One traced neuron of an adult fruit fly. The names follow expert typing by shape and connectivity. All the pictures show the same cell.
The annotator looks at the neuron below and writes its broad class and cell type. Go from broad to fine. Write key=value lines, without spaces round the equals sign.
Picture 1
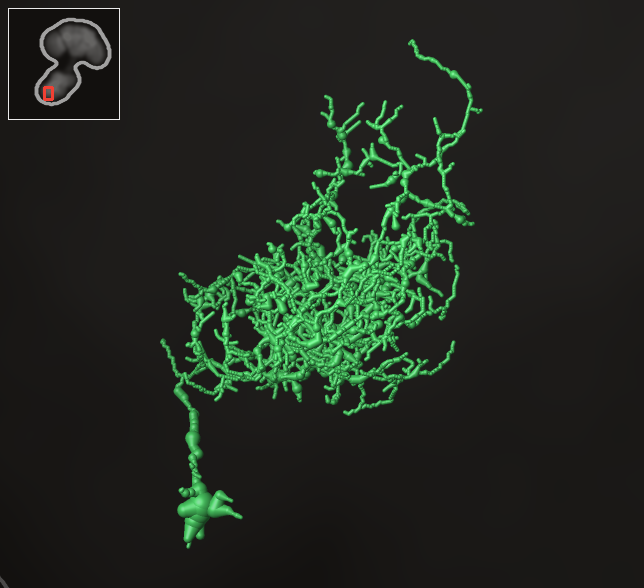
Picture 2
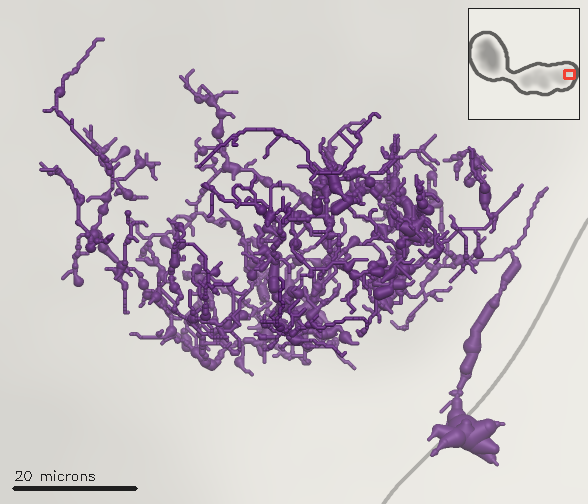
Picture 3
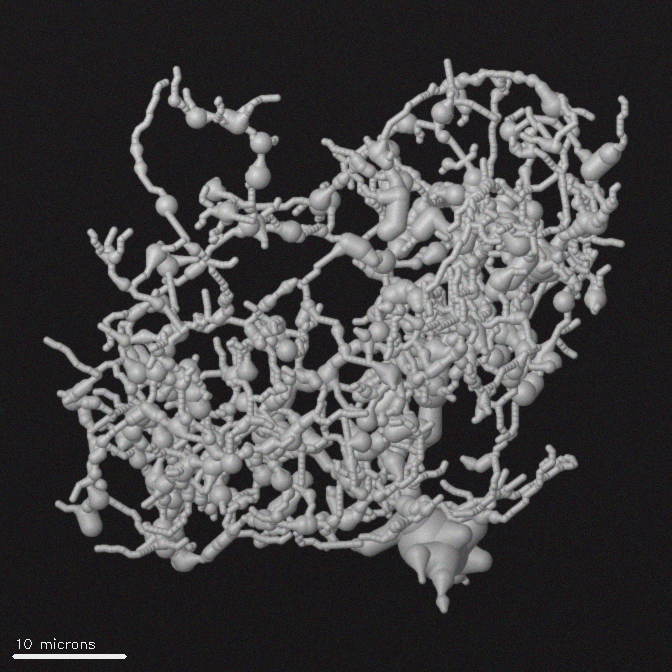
broad_class=nerve-cord intrinsic neuron
cell_type=INXXX225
